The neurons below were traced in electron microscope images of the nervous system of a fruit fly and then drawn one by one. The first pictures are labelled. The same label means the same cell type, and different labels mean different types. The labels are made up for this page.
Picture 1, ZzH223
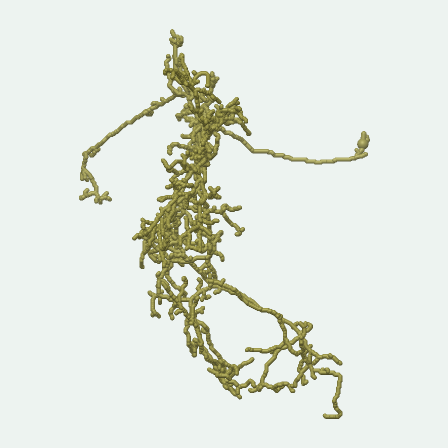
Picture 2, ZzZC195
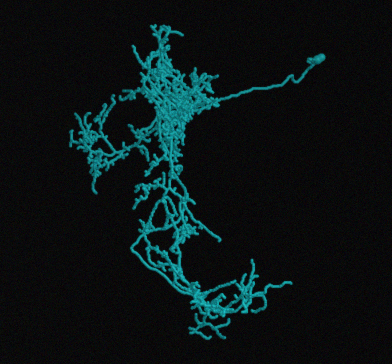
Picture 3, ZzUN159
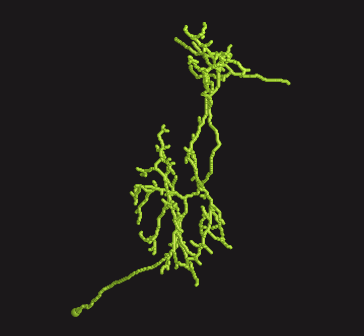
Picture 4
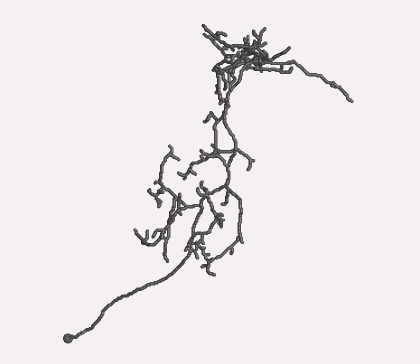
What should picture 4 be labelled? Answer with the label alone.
ZzUN159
